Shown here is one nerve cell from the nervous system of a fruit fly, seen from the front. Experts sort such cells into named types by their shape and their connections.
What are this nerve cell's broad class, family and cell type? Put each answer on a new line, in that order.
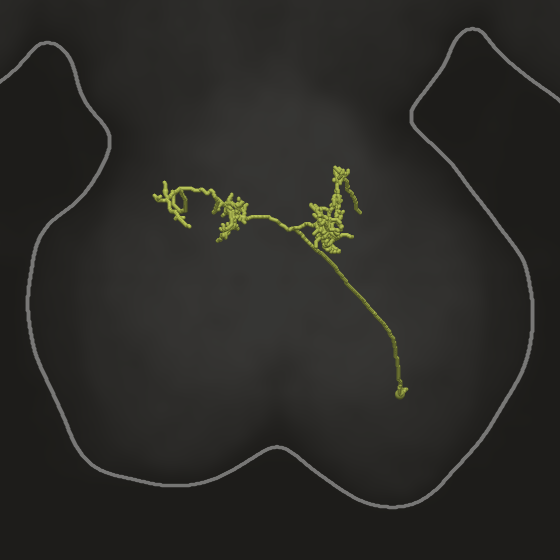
nerve-cord intrinsic neuron
hemilineage 07B
IN07B059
